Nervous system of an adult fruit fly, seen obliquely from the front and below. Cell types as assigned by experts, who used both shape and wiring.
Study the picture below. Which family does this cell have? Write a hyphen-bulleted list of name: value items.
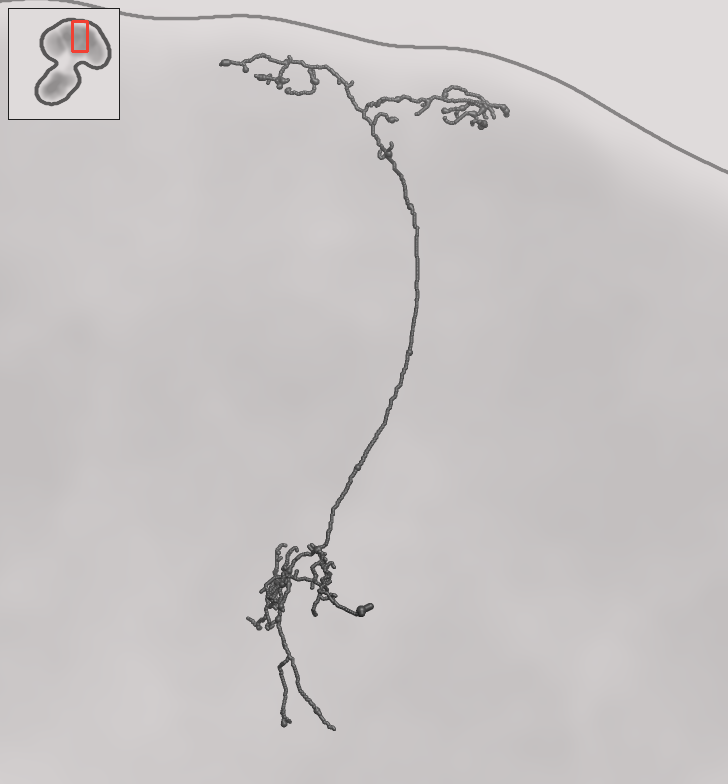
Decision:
- family: hemilineage FLAa3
